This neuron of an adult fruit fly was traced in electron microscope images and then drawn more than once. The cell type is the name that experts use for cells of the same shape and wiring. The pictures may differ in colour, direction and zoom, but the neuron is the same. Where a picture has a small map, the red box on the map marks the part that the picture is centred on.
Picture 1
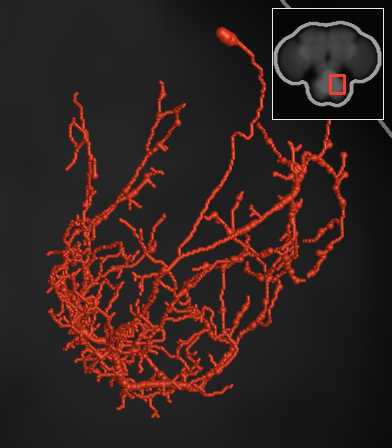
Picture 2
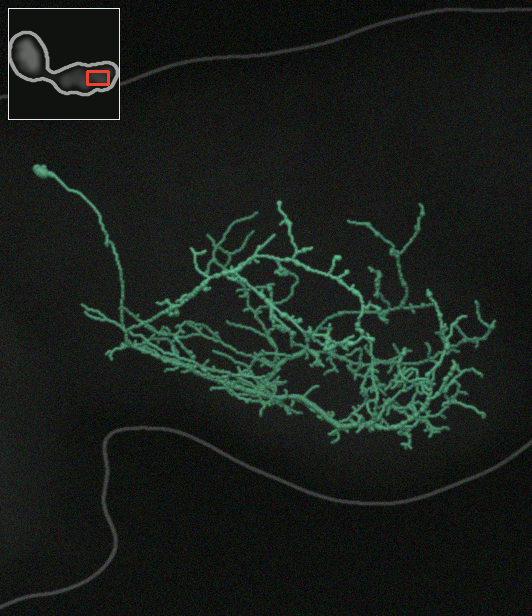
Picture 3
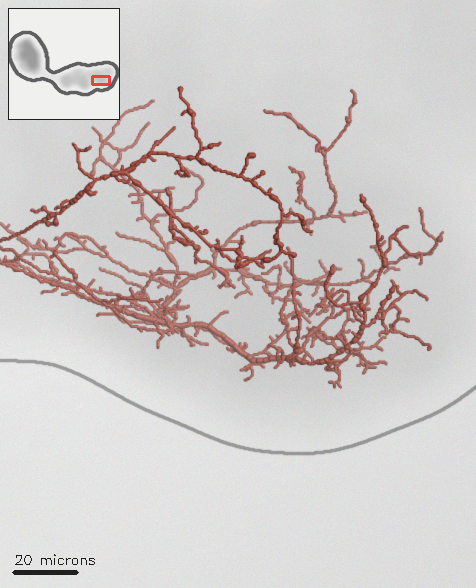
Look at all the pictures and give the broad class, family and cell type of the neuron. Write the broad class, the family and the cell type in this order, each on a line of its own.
nerve-cord intrinsic neuron
hemilineage 17A
IN17A028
